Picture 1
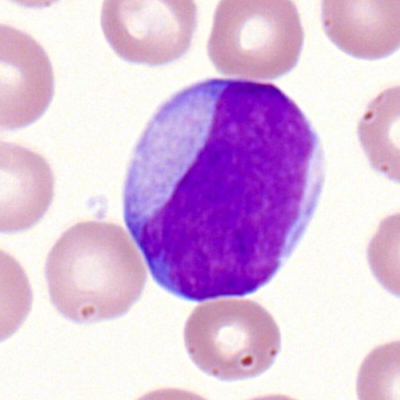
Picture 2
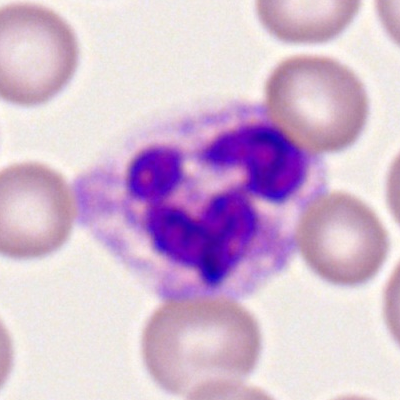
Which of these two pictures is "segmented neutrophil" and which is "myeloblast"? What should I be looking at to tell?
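The cell in picture 1 is a myeloblast, and the one in picture 2 is a segmented neutrophil. Start with the nucleus: in picture 1 it is a single unlobed mass filling most of the cell, while in picture 2 it is split into several separate lobes.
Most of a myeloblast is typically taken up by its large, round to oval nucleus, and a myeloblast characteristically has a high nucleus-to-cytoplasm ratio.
The myeloblast has a smooth, oval outline, and its pale blue cytoplasm lies mostly on the left, deeper blue along the outer edge than near the nucleus, with no distinct granules and no vacuoles. Now turn to picture 2, where the dark purple chromatin is densely clumped and no nucleoli show in the lobes.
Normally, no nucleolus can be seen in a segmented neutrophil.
Its cytoplasm is plentiful and pale pinkish-lilac, with fine lilac granules scattered through it, quite unlike the granule-free blue cytoplasm of picture 1.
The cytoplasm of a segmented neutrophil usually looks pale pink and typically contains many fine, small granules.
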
